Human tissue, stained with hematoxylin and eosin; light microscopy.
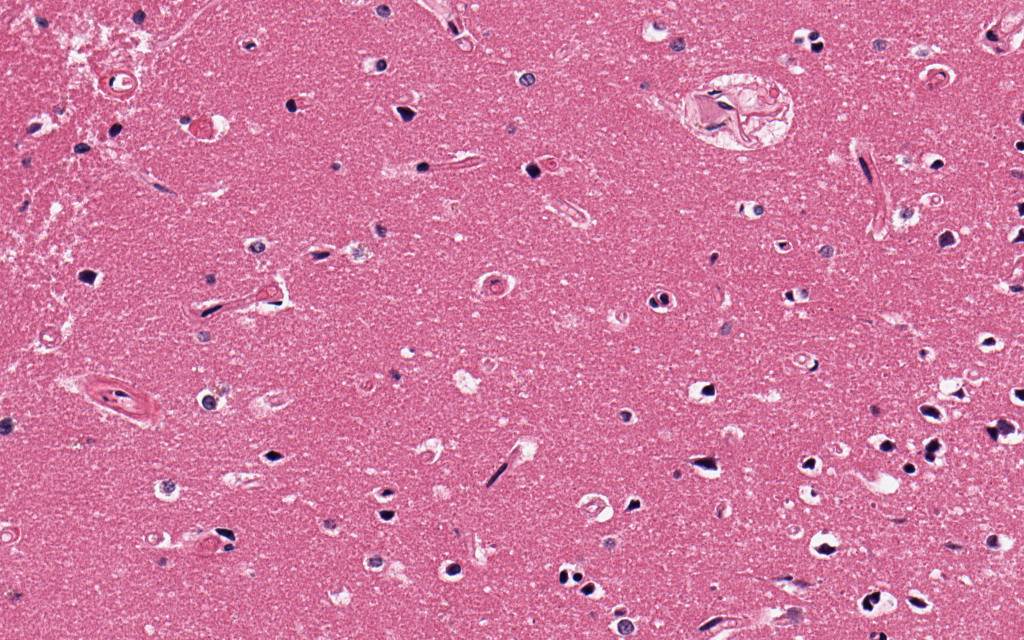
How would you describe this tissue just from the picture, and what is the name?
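Fine, granular, evenly pink background; cells scattered singly; no epithelium or glands. Cells crowd more at lower right than upper left. Many sit within clear, empty halos. Upper middle-right, a small vessel cut across lies in a wide, clear, rounded space. This is cerebral cortex.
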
